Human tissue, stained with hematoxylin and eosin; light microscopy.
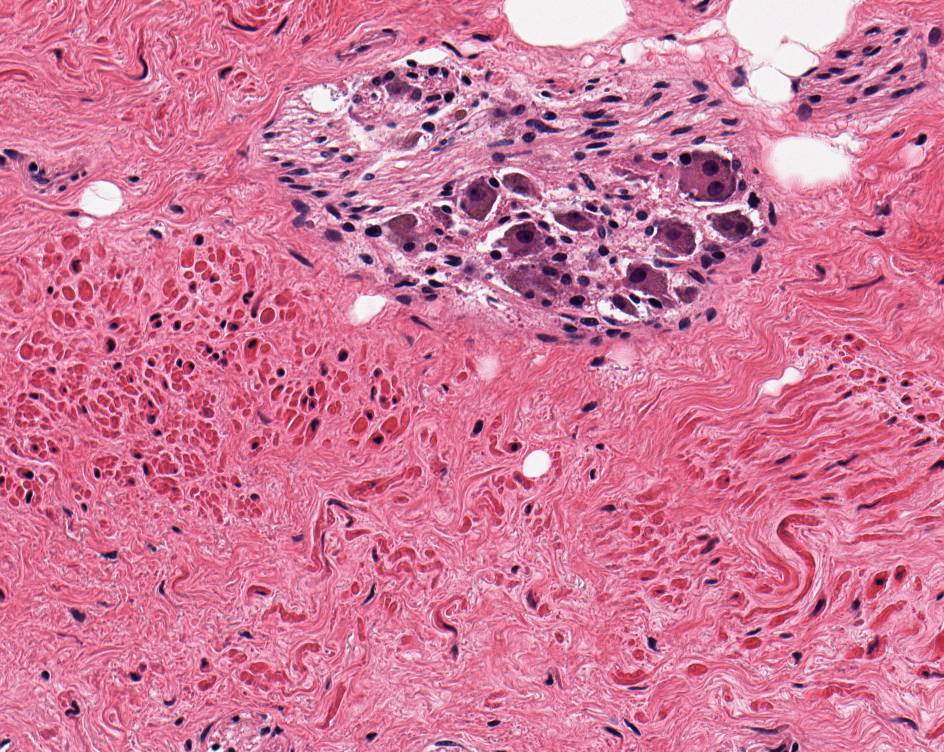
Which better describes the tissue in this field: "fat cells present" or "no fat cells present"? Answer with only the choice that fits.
Fat cells present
